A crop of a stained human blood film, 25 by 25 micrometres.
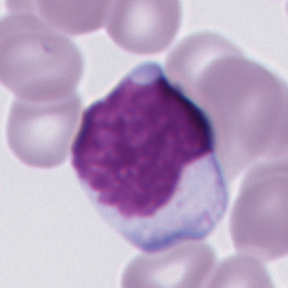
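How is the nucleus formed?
As a single unlobed mass with an irregular edge, about 12 micrometres across, filling about 70% of the cell's area.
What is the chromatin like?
Coarse and clumped.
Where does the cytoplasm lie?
Pale blue, mostly on the lower right side of the nucleus, with the nucleus toward the upper left of a cell about 17 by 14 micrometres.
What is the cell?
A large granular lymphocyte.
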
